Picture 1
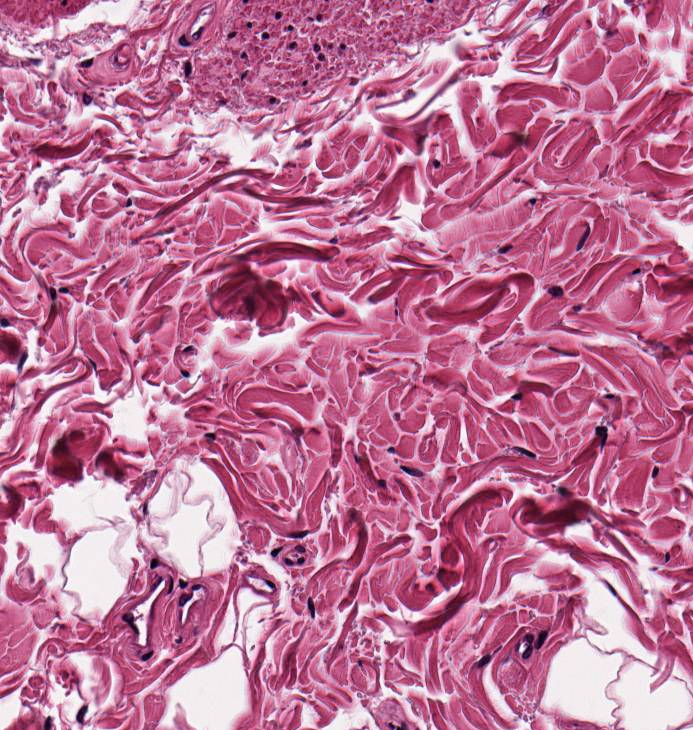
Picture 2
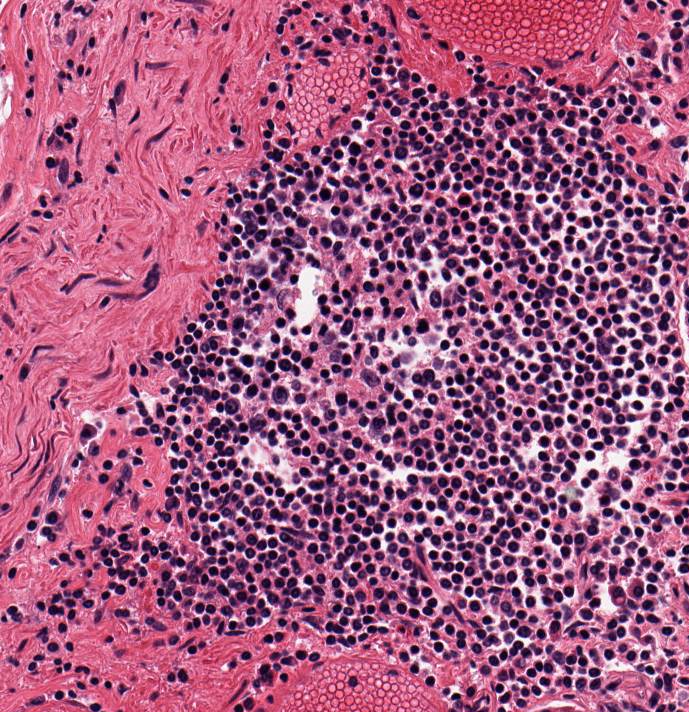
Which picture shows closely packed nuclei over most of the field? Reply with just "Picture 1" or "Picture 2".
Picture 2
